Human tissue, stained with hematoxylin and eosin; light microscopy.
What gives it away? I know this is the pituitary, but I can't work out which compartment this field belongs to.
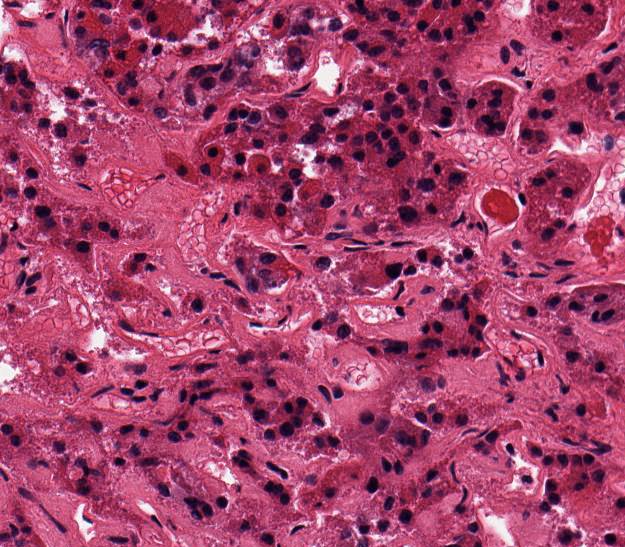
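In view is the pars distalis. Its cells lie throughout in nests and cords between thin pink stromal bands holding spindle-shaped fibroblast nuclei.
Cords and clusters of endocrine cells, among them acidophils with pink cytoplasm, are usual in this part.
Most cells have abundant granular cytoplasm stained deep red with eosin and small, round, dark nuclei, mostly one per cell.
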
